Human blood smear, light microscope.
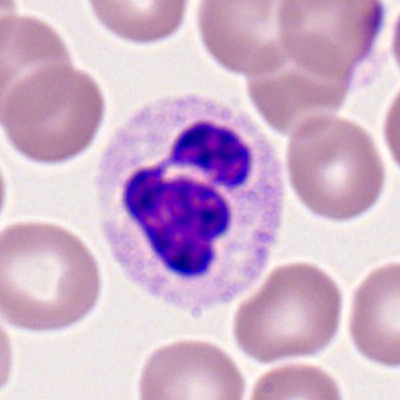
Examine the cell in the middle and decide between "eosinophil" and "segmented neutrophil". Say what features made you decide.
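This is a segmented neutrophil.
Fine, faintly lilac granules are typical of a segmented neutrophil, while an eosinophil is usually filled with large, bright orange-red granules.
Here the granules are fine and lilac, spread evenly through abundant pale pink cytoplasm. The nucleus has two lobes, the larger at lower left and the smaller at upper right.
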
